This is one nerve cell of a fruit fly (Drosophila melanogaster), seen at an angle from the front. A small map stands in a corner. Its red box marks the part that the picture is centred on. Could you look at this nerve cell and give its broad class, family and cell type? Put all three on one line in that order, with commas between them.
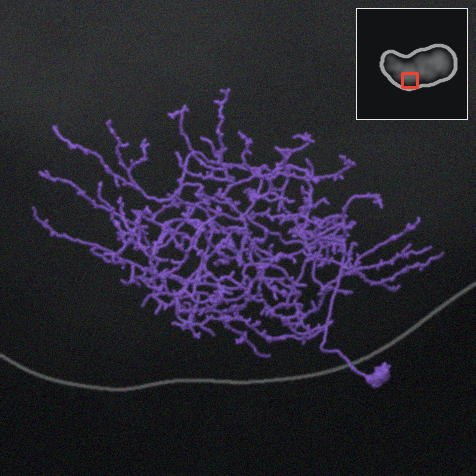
optic-lobe intrinsic neuron, Mi, Mi18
